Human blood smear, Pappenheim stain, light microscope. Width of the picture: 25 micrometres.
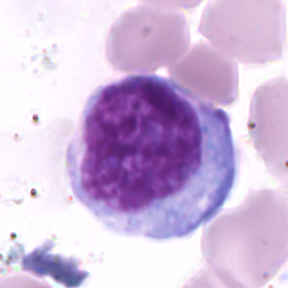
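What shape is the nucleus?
Roundish, without deep indentation, about 11 micrometres across.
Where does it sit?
Off-centre, toward the upper left, with a wider band of cytoplasm on the lower right.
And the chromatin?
Deep purple, mottled with darker and paler patches.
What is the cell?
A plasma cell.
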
